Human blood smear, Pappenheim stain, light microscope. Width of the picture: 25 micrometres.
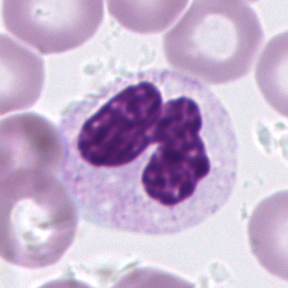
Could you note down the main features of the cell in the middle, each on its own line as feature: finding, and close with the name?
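Nucleus: divided into two lobes
Chromatin: dark purple, coarsely clumped
Cytoplasm: pale lilac-pink
Granules: fine, faint, lilac, within the cytoplasm
Name: segmented neutrophil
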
